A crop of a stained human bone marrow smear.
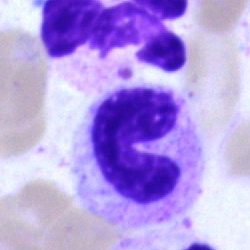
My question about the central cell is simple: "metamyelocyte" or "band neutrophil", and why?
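Band neutrophil. Nucleus: a thick band curved into a C, opening to the right, not pinched into separate lobes. Outline round to slightly oval, smooth. Cytoplasm: fine, sparse pinkish-violet granules scattered through.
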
